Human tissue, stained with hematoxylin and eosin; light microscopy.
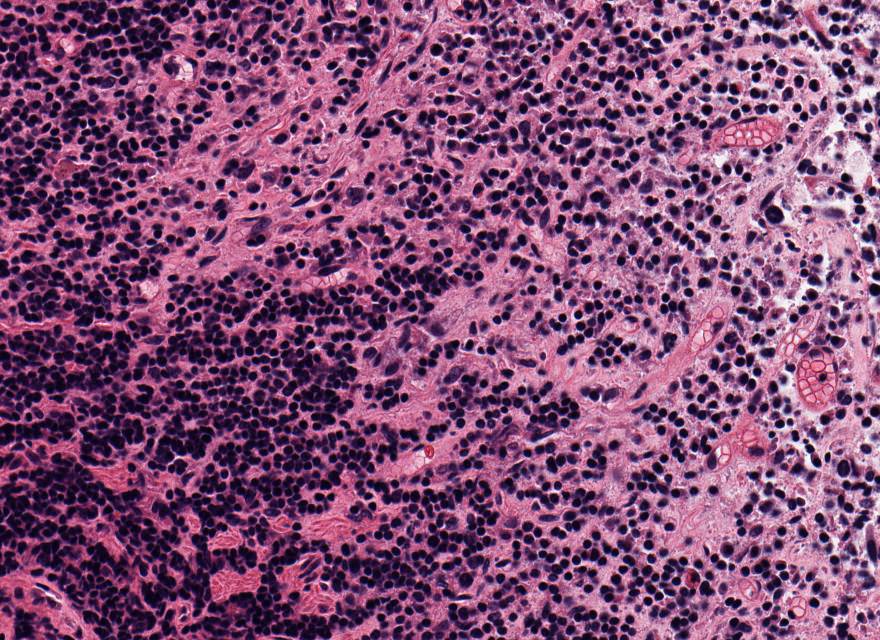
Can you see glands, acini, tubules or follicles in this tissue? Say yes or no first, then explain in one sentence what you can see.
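No. No glands or epithelium-lined spaces are seen anywhere in the field.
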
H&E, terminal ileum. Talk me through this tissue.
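Sheets of densely packed small round dark nuclei fill the field, crowding most in the left half. Most cells are small and round, with dense dark nuclei and very scant cytoplasm. The right half has more loosely spaced cells with pale pink fibrillary stroma between them. Elongated spindle-shaped nuclei lie in pink stromal strands at mid-field.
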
